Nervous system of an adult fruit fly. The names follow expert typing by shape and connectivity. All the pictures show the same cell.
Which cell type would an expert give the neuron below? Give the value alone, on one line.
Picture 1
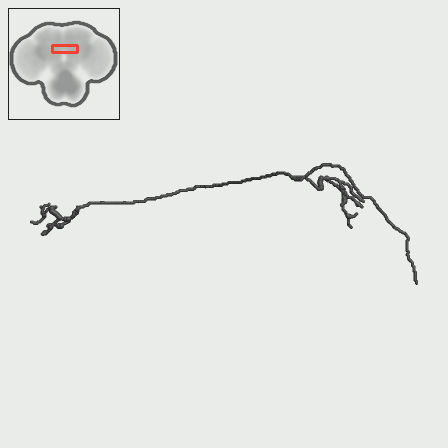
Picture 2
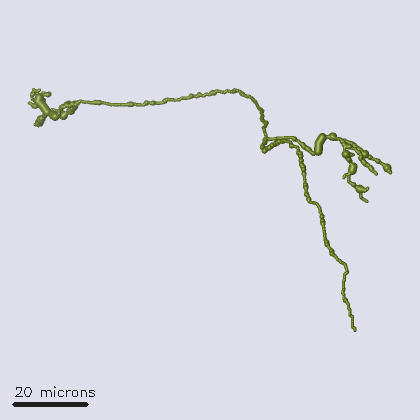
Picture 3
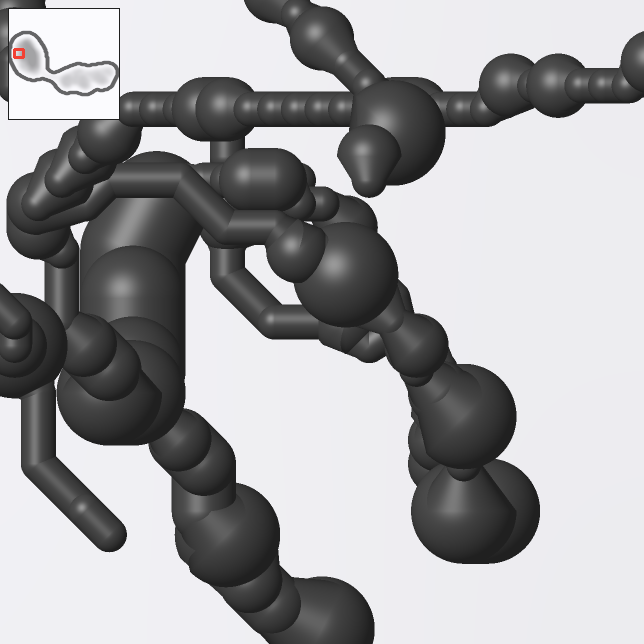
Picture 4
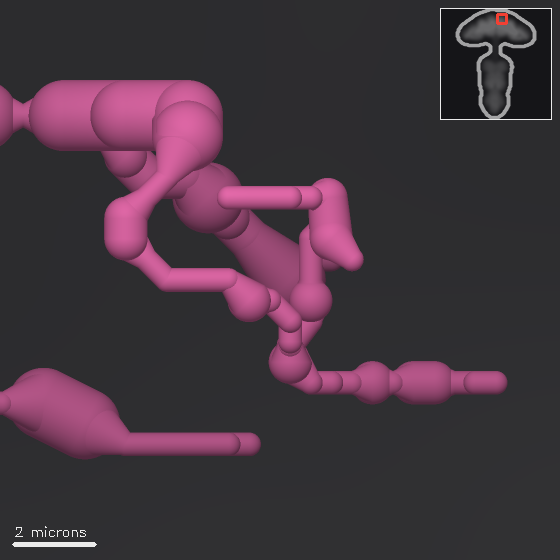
ORN_DL5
